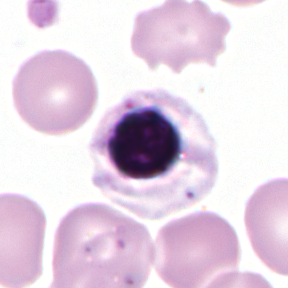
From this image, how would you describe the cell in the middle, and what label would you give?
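So, the nucleus here takes up less than half of the cell, and I can't make out any nucleoli in it. A few small purple granules are scattered around the cytoplasm, and the outline's a bit irregular. That's a normoblast.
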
